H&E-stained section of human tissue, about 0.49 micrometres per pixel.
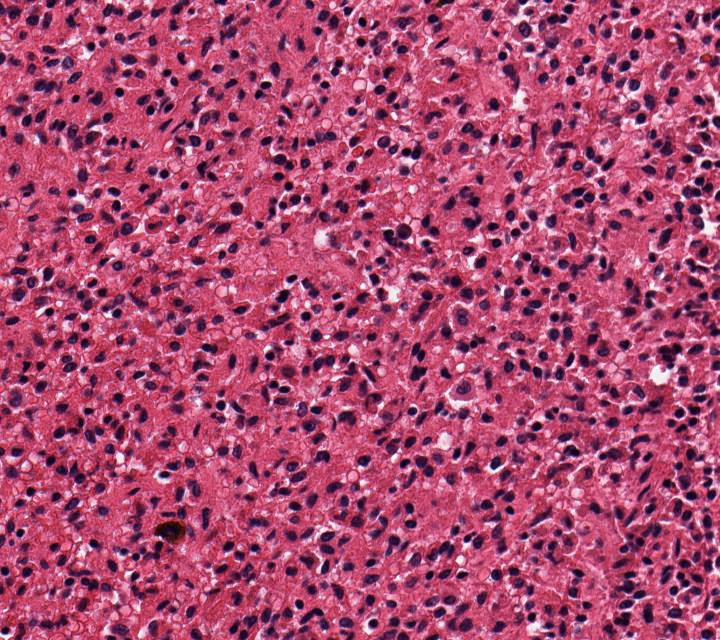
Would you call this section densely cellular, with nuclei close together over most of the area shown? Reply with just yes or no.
Yes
